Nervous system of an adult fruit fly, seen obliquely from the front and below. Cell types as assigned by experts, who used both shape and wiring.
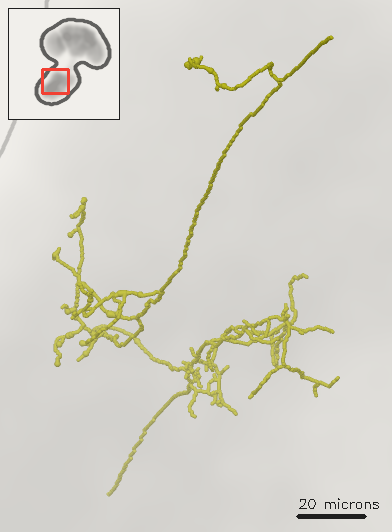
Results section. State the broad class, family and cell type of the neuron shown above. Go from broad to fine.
nerve-cord intrinsic neuron; hemilineage 06A; IN06A101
